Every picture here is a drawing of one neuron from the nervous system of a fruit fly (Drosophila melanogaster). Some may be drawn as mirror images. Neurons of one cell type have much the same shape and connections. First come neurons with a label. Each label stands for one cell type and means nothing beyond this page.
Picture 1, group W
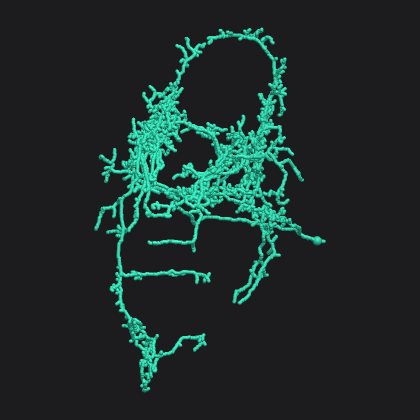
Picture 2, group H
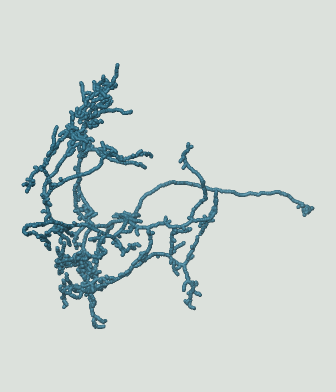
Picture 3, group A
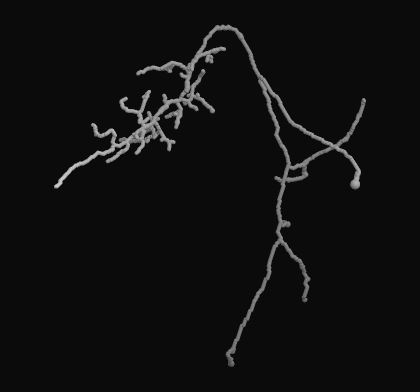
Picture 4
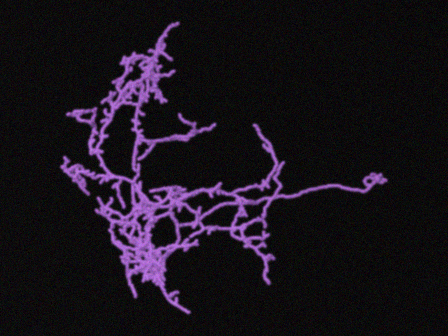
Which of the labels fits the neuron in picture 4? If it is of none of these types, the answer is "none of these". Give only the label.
group H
